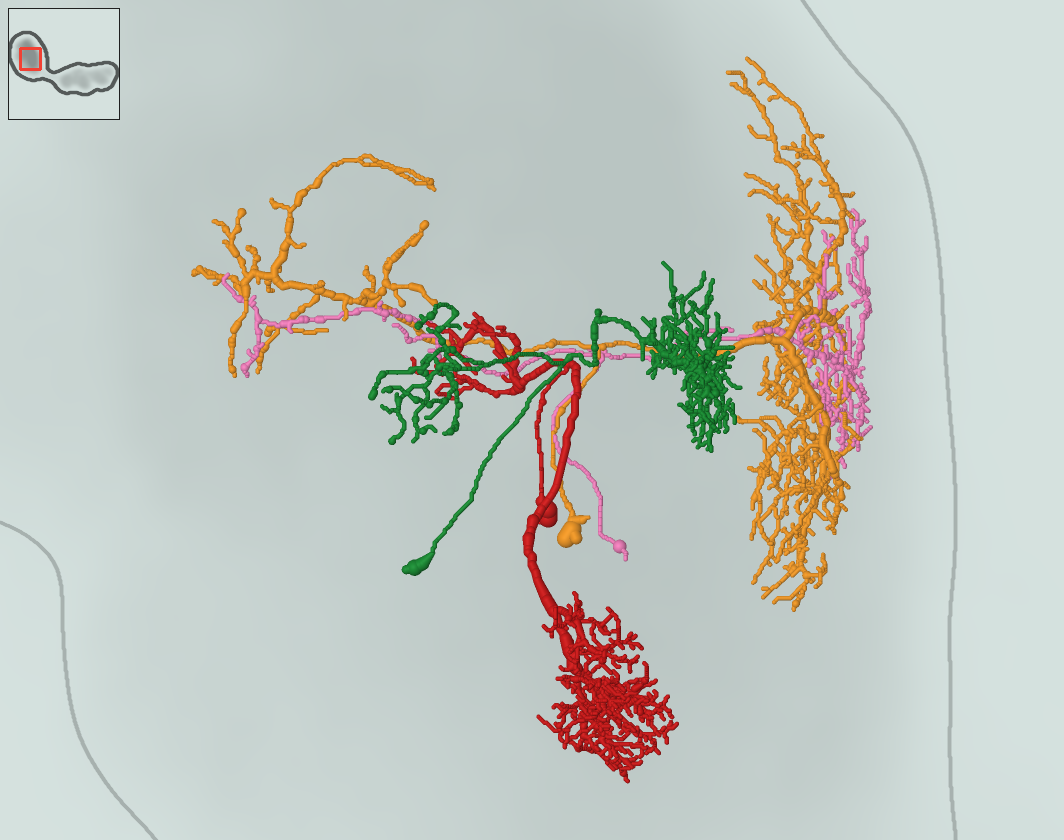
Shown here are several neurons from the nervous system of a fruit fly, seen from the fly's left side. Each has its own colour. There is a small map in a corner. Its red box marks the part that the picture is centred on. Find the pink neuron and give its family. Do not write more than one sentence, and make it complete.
With respect to family, the neuron is LC.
